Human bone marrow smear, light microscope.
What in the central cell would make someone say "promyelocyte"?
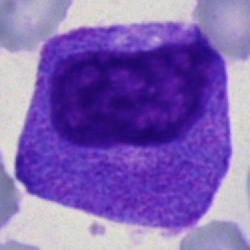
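Look first at the colour: the cytoplasm here stains blue-purple, which fits a promyelocyte.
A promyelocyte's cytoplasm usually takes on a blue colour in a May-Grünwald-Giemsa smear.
It is also packed with fine purplish granules. What sits less easily is the amount: the cytoplasm is abundant, forming a broad band beneath the nucleus, which lies in the upper part of the cell.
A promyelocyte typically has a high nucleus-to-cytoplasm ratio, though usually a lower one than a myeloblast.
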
